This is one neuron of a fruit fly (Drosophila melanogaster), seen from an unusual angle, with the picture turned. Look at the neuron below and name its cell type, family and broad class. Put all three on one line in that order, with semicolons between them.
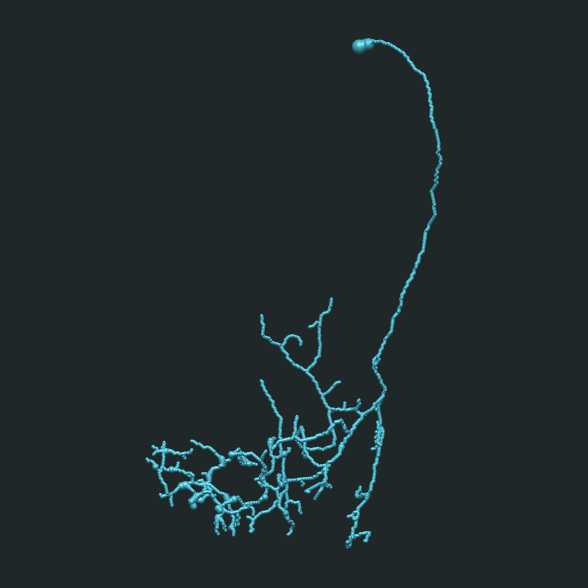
SLP141; hemilineage SLPal5; central-brain intrinsic neuron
